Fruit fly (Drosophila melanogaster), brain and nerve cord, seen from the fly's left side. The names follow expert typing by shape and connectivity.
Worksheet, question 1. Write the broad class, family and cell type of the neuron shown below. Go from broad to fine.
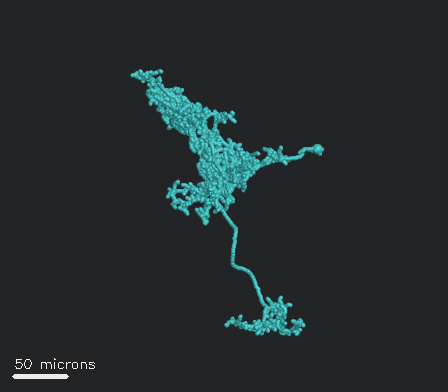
central-brain intrinsic neuron; hemilineage SMPpv2_ventral; CL311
